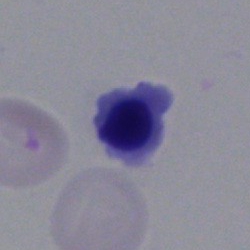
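Erythroblast at the centre of a stained human bone marrow smear. Rounded cytoplasmic knobs bulge out from the upper right edge of the cell. A rim of pale lilac-blue cytoplasm surrounds the nucleus, in which no nucleoli can be seen. No granules are visible in the cytoplasm.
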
